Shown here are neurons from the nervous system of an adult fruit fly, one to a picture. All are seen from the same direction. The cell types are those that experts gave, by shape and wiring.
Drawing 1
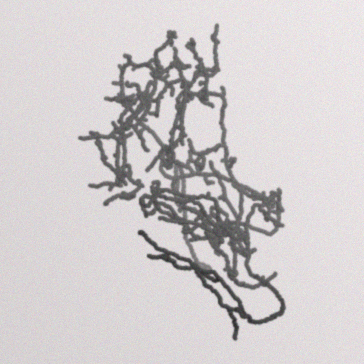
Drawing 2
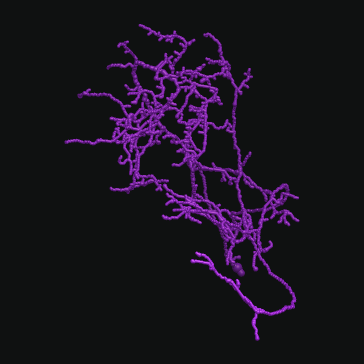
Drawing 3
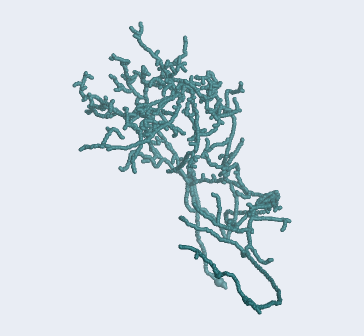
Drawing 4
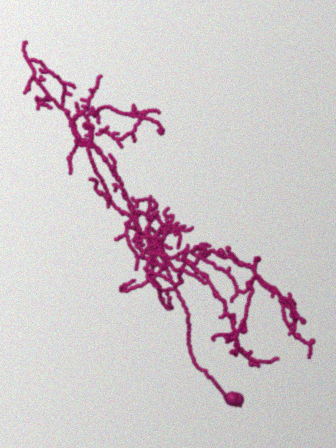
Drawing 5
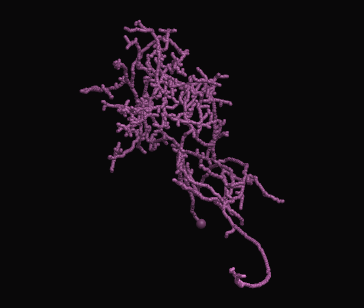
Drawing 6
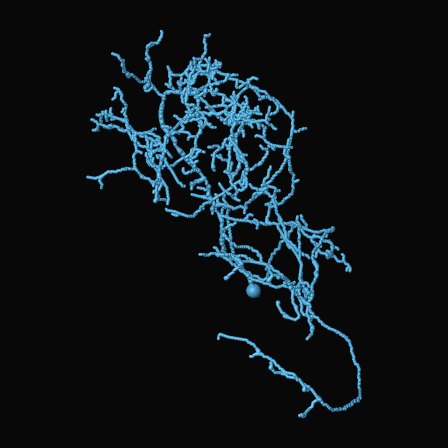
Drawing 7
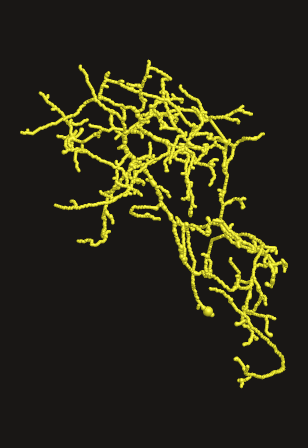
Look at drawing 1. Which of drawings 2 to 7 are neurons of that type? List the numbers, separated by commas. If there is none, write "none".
2, 3, 5, 6, 7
